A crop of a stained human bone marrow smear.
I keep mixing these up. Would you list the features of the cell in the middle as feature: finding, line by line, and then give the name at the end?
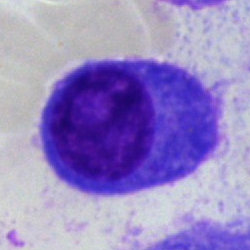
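Shape: oval, wider from left to right than from top to bottom.
Chromatin: dark purple, somewhat clumped, with lighter patches between the clumps.
Cytoplasm distribution: widest on the right side of the cell.
Cytoplasm staining: deep blue.
Cell type: plasma cell.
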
